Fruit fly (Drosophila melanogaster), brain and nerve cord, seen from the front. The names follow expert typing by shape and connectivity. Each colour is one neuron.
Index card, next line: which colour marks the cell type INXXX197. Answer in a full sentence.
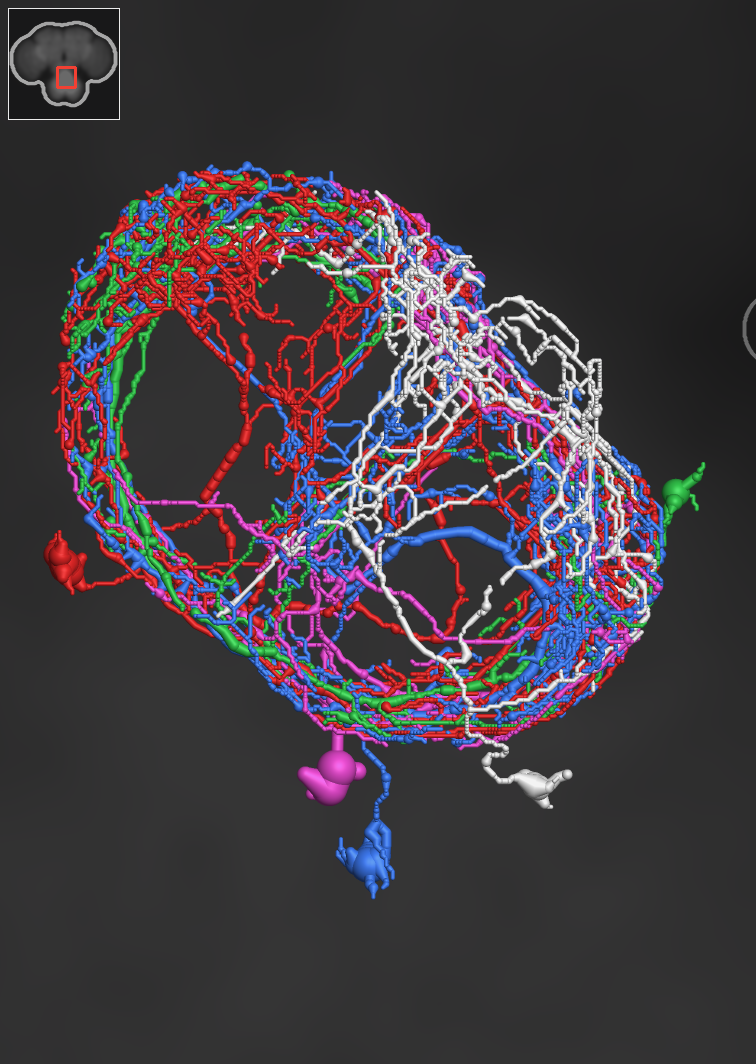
The colour is blue.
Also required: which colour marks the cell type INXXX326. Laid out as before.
The colour is white.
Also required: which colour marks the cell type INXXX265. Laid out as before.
The colour is green.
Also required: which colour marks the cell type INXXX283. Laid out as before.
The colour is magenta.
